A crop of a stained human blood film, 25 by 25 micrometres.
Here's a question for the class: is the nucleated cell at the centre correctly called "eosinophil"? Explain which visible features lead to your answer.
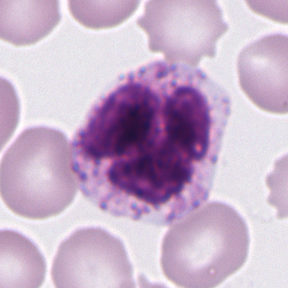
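Eosinophil does not fit; basophil is the name for this cell. Nucleus divided into several lobes, filling most of the middle of the cell.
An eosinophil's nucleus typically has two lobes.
Several lobes count against eosinophil. Granules discrete, dark blue-purple and sparse, with pale cytoplasm showing between them.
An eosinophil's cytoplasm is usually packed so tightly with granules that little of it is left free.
The gaps here count against eosinophil.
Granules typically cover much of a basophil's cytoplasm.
The spread here is sparser than that for basophil too. Cytoplasm very pale, faint bluish-lilac tint. Chromatin dark purple, coarsely clumped. Cell about 14 micrometres across.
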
